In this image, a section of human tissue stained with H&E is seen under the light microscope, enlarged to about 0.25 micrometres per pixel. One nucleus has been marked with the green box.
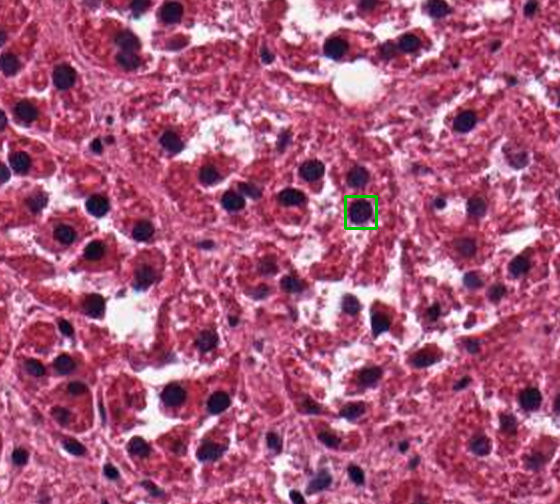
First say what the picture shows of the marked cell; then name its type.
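The nucleus is round, with a smooth outline, and stains dark and fairly evenly. The nucleus is about the same size as the nuclei of the neighbouring cells. The cell lies among closely packed similar cells, with small pale gaps in the tissue just beside and below it. This is an adrenal cortical cell.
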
